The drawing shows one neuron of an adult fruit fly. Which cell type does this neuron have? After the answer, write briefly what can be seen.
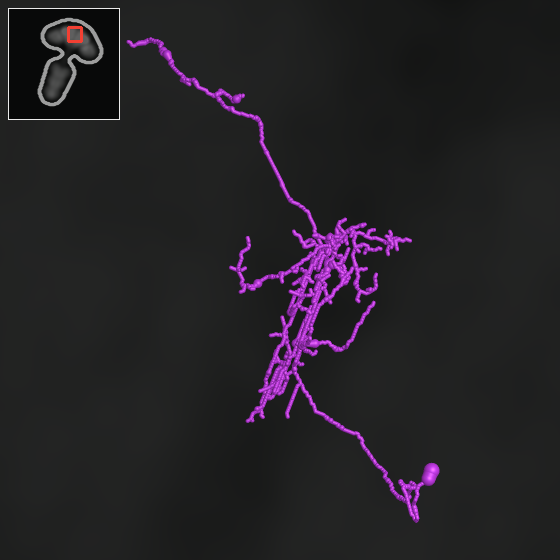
It is of cell type FC2C. This is a central-brain intrinsic neuron. It lies in the brain. Its cell body lies at the lower right of the picture. The picture shows dozens of branch ends.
